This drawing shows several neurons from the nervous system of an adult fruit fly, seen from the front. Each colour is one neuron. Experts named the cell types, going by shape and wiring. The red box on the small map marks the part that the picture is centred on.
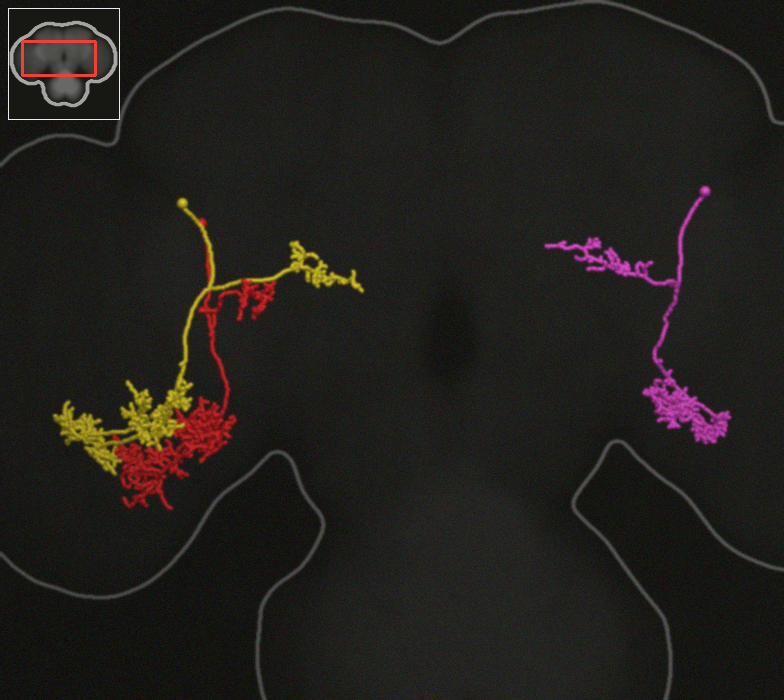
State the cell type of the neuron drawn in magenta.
LPLC1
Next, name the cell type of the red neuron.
LPLC2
